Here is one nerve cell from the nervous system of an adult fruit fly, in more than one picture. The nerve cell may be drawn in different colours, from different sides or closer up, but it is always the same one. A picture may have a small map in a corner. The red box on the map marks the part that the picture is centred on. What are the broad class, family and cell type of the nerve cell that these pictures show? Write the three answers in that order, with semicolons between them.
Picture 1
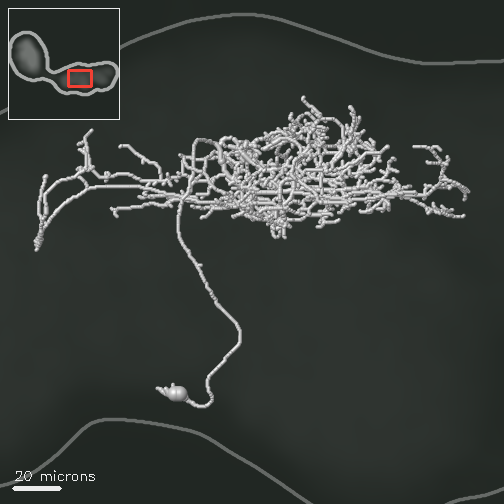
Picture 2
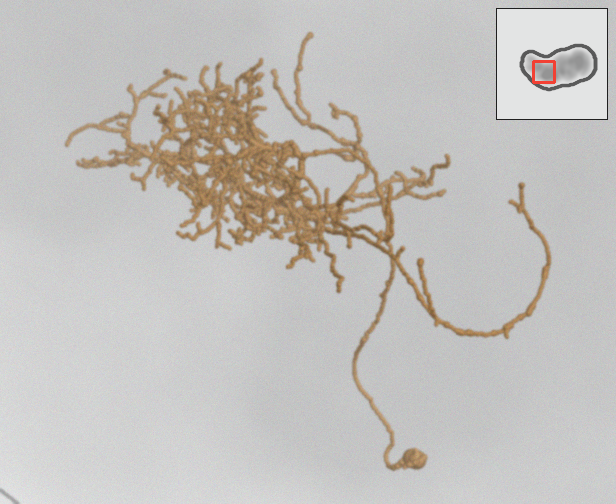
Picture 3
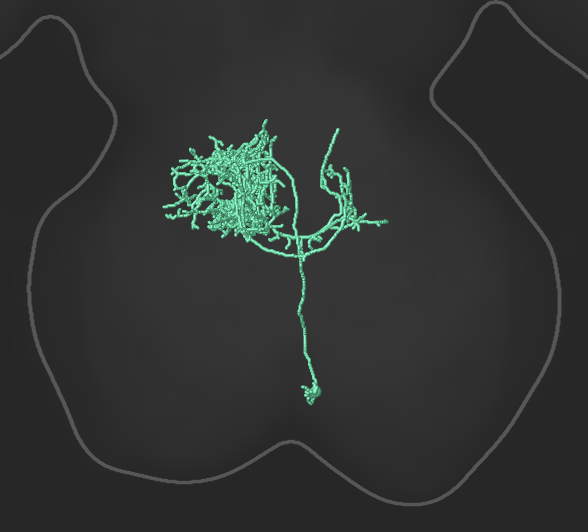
nerve-cord intrinsic neuron; hemilineage 02A; IN02A026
